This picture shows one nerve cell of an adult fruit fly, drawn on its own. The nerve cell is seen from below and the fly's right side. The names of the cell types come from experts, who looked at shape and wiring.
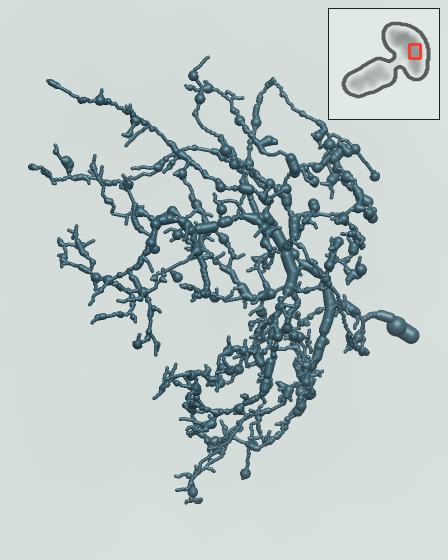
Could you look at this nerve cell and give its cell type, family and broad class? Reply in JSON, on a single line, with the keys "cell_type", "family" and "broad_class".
{"cell_type": "GNG357", "family": "hemilineage TRdm", "broad_class": "central-brain intrinsic neuron"}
